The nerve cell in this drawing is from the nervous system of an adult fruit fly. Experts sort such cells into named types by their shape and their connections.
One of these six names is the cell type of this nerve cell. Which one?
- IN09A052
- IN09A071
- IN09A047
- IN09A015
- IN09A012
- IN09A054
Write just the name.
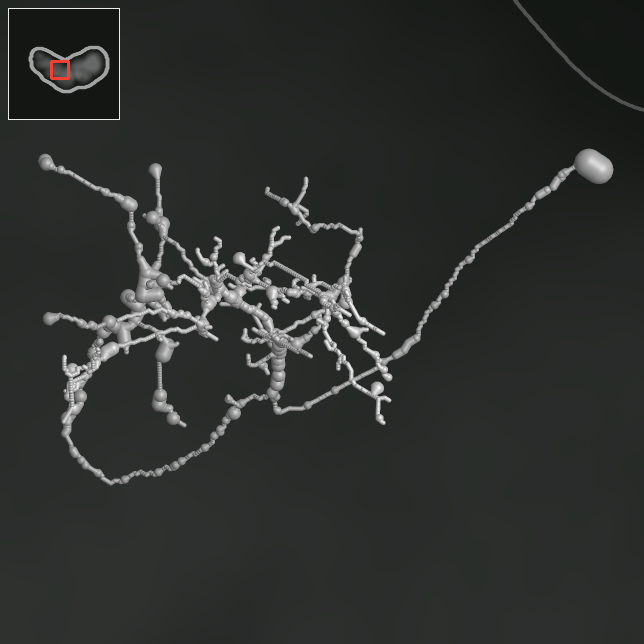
IN09A054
